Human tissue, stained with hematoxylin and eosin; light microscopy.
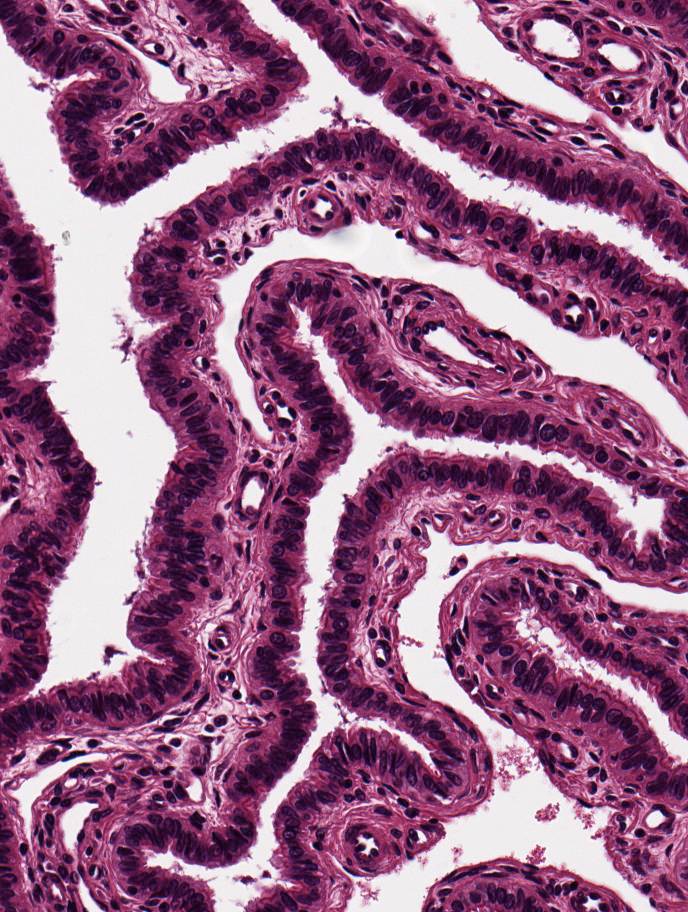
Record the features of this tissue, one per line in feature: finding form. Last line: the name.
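Epithelial nuclei: dark purple, oval, crowded, at different heights
Lining: pseudostratified in places
Fold cores: thin, pink loose connective tissue
Core nuclei: scattered, spindle-shaped
Vessels: small, thin-walled, open lumina, in cores
Spaces between folds: narrow, empty, white, few small pink flecks
Name: fallopian tube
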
